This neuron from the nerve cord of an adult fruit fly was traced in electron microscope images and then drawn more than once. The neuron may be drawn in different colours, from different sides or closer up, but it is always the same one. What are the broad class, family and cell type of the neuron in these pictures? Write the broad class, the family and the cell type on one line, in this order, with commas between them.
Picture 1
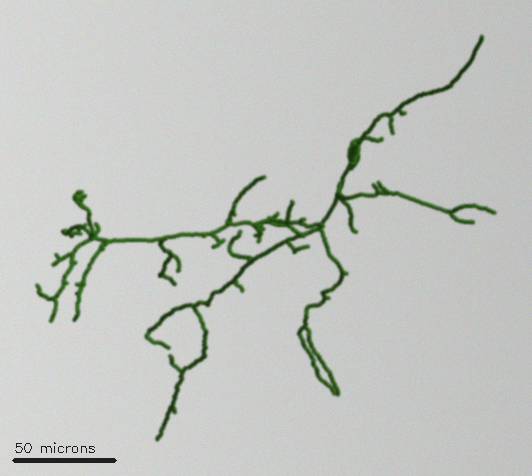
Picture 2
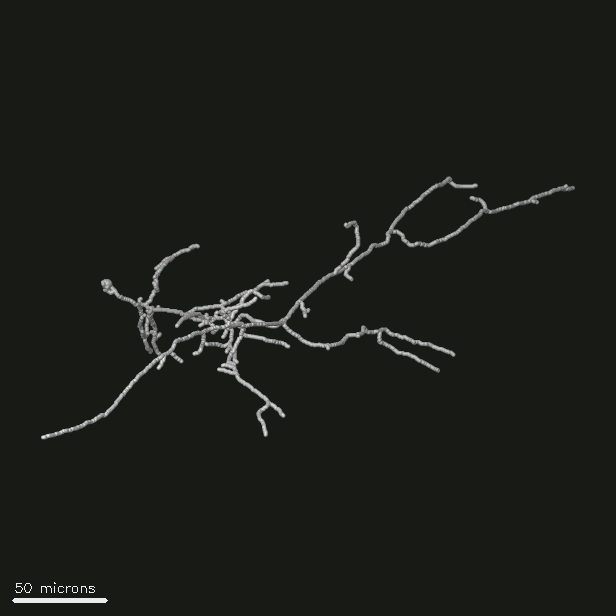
ascending neuron, hemilineage 18B, AN18B053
